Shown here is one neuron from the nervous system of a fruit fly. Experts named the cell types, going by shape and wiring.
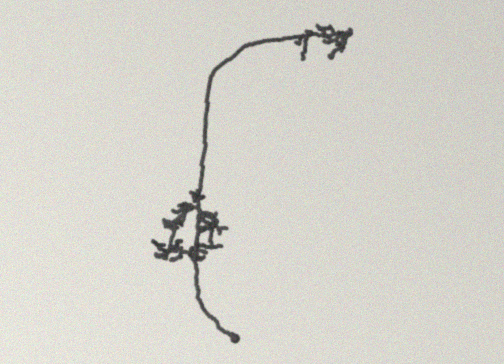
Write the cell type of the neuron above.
Tm36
